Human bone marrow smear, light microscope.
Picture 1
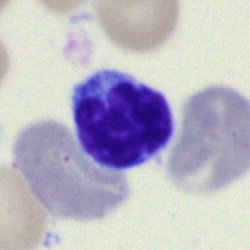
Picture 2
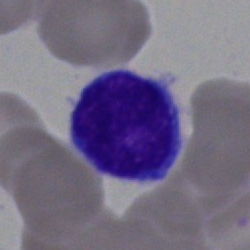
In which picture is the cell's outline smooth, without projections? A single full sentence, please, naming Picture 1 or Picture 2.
A smooth outline is found on the cell in picture 1.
